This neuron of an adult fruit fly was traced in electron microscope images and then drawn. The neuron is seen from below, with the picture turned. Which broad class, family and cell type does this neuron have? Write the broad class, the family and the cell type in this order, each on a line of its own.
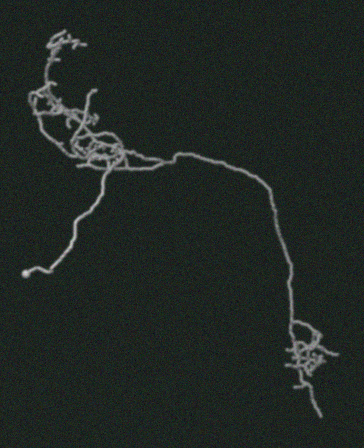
central-brain intrinsic neuron
hemilineage DM6_dorso_lateral
SLP405_a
